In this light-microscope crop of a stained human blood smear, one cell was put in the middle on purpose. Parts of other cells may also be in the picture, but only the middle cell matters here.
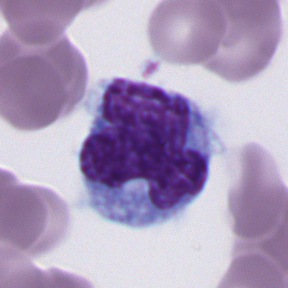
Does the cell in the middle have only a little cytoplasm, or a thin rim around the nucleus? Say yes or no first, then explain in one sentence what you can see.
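Yes. The nucleus fills most of the cell.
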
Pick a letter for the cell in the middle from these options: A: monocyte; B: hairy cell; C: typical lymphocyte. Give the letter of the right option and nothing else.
A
